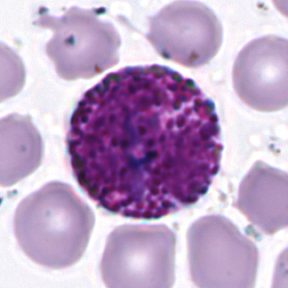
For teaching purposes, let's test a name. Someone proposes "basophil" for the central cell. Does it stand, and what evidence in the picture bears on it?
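First, the granules: coarse, round, dark purple, and filling the cell from edge to edge, as far as I can see.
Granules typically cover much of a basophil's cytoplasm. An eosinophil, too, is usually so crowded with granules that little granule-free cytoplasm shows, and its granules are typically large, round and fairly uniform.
So the crowding, and the round shape of the granules, would fit either name, I think. Then the nucleus: the granules lie over it, and I can't trace its outline at all.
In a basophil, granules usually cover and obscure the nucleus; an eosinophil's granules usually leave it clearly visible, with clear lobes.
That hidden nucleus speaks for basophil and against eosinophil. Otherwise, nothing projects from the surface, and a few granules at the upper and right edge show a greenish fringe. Weighing it all, basophil fits; eosinophil doesn't.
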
